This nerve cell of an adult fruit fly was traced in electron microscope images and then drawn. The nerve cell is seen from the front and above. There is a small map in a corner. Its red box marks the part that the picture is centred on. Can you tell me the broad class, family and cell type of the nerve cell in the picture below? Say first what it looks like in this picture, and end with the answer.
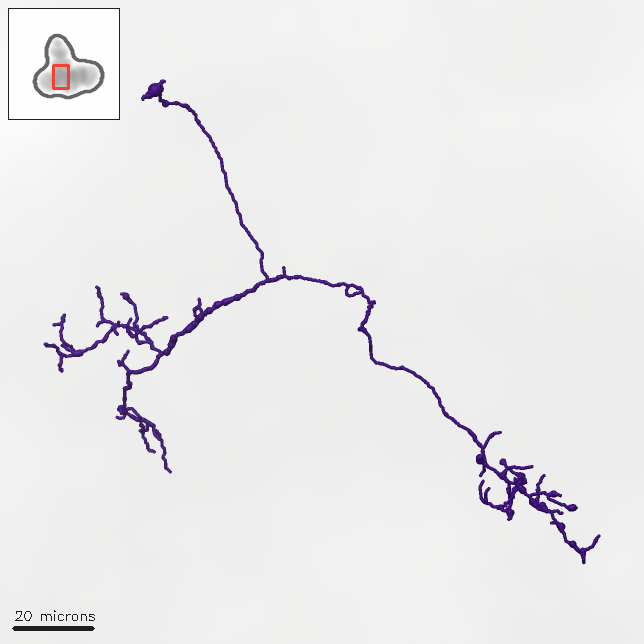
Its cell body lies at the upper left of the picture. By the scale bar it is about 140 microns wide in this view. The picture shows dozens of branch ends. It is a central-brain intrinsic neuron. Its family is hemilineage SLPad1_posterior. The cell type is CB1148.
